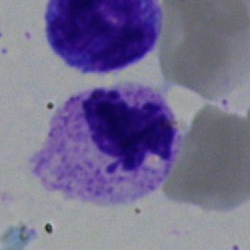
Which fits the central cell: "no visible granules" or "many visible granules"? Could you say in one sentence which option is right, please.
There are many visible granules in its cytoplasm.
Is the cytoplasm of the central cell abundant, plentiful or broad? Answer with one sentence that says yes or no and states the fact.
Yes, this cell has broad cytoplasm around its nucleus.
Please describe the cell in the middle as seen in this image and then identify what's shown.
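Roughly round in shape, the cell has a slightly ragged, fuzzy border at the lower left. The nucleus is positioned in the upper right part of the cell. Its chromatin is dense, dark purple and clumped. No nucleoli are visible in the nucleus. The cell is a segmented neutrophil.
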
